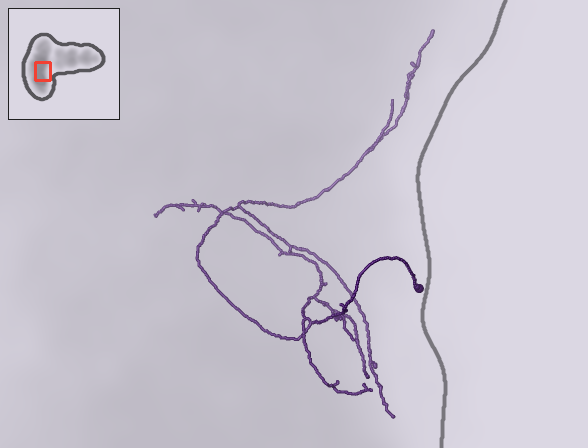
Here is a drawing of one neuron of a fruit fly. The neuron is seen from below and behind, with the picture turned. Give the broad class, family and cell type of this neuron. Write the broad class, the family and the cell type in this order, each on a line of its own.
central-brain intrinsic neuron
hemilineage DM3_dorso_medial
SMP523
